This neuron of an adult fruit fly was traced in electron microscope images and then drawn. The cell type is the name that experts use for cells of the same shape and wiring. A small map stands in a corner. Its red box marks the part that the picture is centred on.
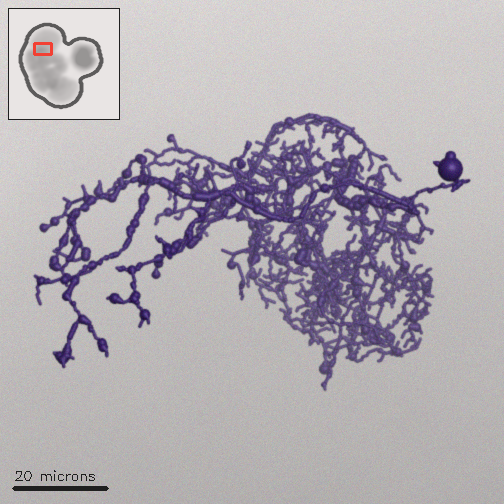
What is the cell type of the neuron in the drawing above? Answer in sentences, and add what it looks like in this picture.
The cell type is PVLP085. This is a central-brain intrinsic neuron. From left to right in the picture it spans about 95 microns. More than a hundred branch ends can be seen.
